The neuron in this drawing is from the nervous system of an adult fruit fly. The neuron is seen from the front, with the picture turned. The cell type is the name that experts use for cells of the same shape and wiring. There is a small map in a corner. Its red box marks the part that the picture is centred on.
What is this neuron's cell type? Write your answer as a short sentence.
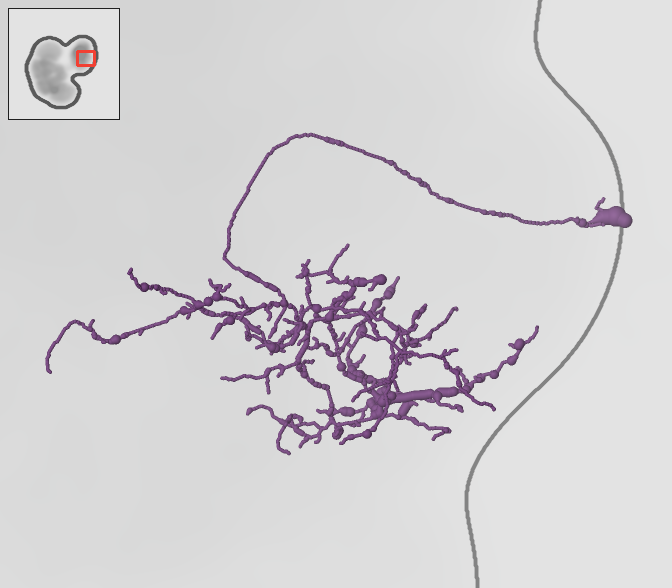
The cell type is IN21A056.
